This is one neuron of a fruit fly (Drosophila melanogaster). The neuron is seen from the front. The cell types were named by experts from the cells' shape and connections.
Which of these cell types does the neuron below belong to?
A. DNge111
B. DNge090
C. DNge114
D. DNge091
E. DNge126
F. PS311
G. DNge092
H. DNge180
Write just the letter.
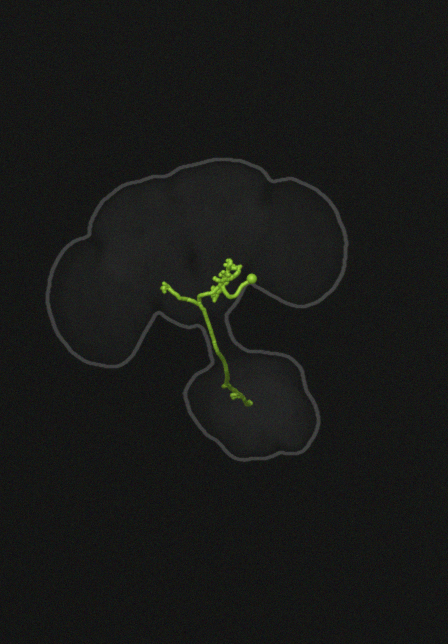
H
